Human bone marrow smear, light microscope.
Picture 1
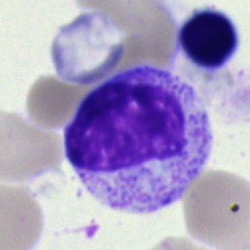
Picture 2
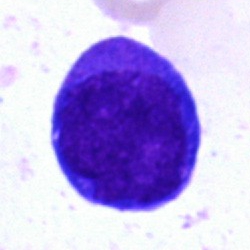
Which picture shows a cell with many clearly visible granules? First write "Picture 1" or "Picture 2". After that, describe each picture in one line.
Picture 1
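What picture 1 shows: The cytoplasm holds many purple granules.
What picture 2 shows: No granules can be seen in the cytoplasm.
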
